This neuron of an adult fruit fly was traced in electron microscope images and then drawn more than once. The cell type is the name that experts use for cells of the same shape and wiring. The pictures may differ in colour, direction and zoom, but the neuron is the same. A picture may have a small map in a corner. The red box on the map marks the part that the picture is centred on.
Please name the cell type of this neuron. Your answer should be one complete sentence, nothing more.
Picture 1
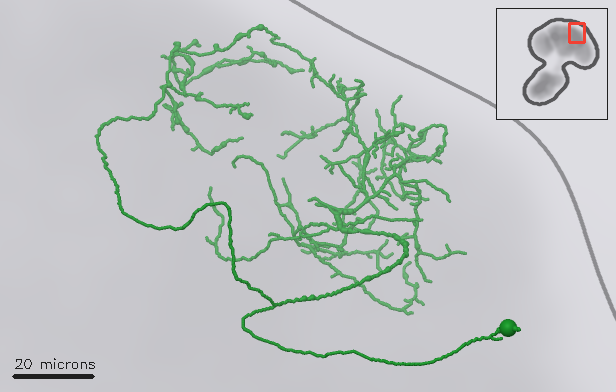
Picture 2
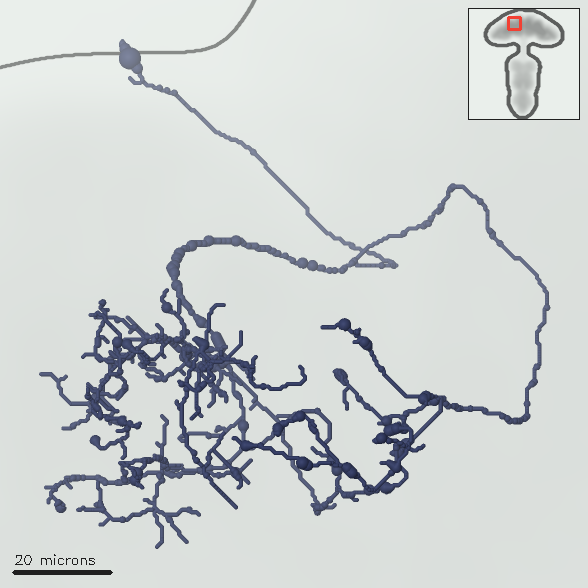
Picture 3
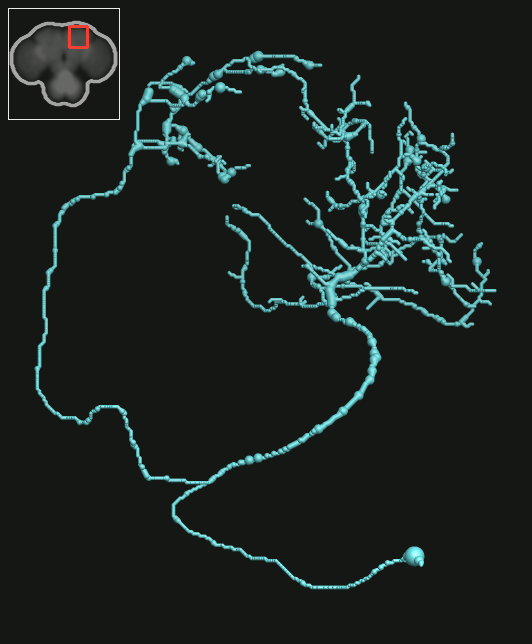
By cell type, this neuron is classified as SLP240_a.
